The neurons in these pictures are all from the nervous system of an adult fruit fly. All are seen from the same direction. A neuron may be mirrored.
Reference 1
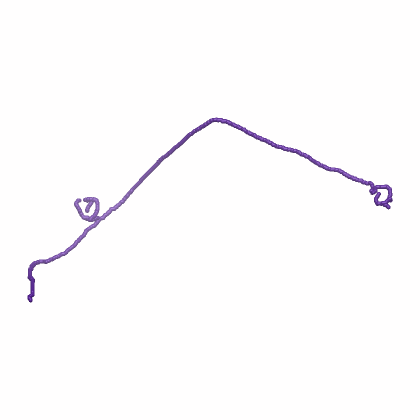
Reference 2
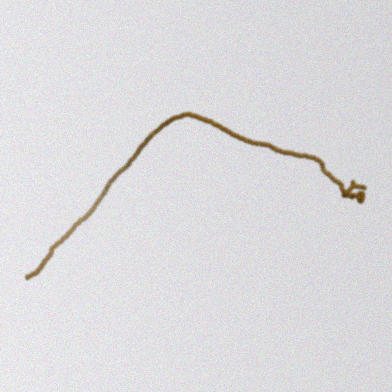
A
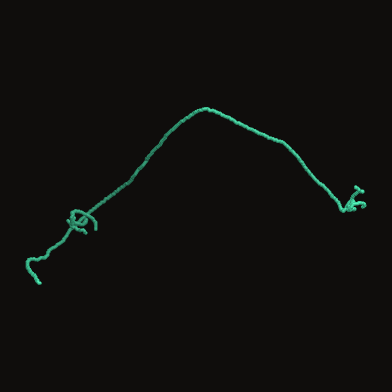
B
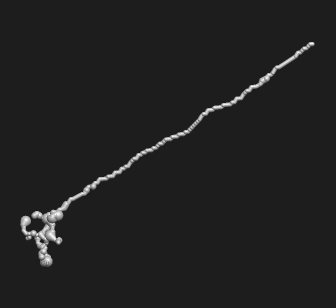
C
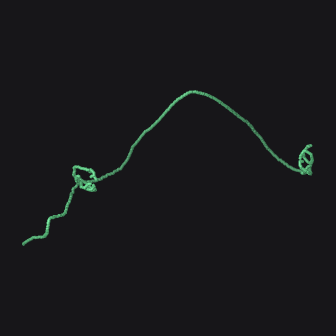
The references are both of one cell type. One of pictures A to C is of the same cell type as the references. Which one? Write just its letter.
B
